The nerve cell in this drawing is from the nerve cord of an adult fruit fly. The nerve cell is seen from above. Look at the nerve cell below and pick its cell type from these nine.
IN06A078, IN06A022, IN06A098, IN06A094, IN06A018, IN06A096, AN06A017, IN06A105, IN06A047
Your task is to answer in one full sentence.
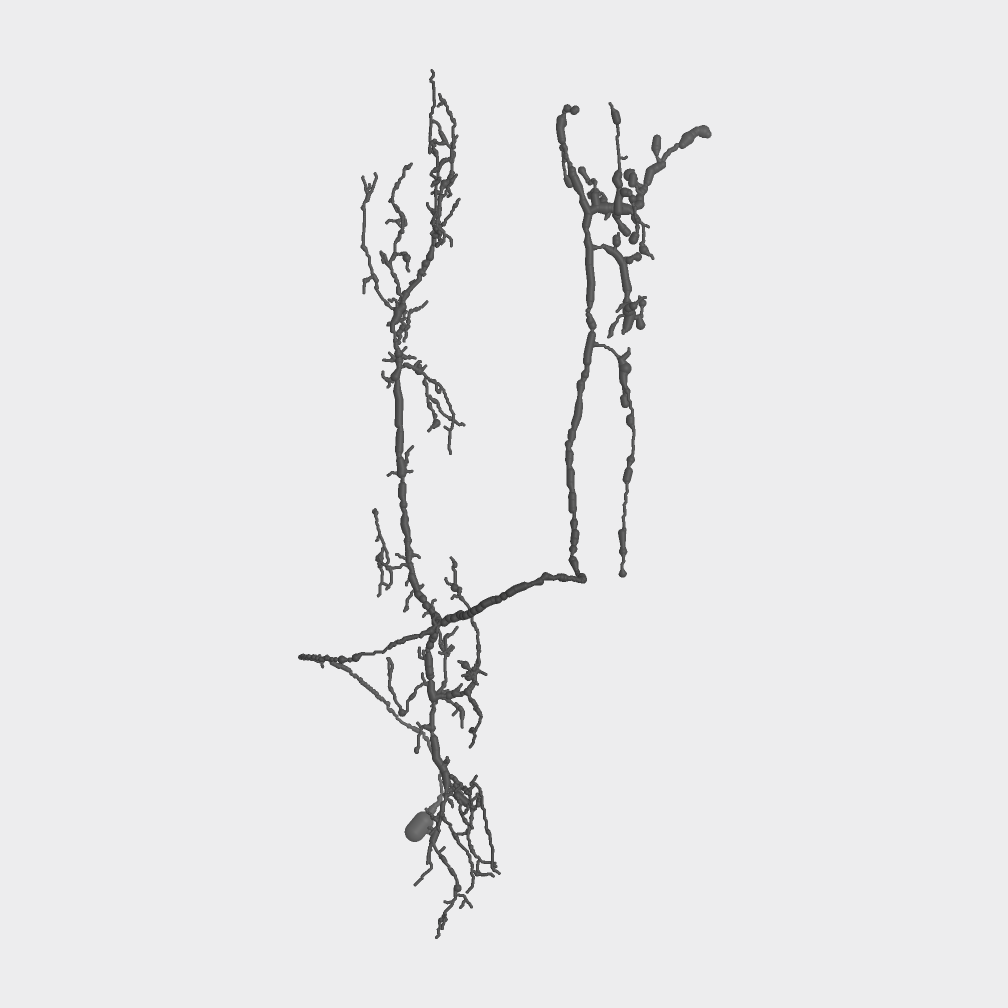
The cell type that this nerve cell has is IN06A018.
